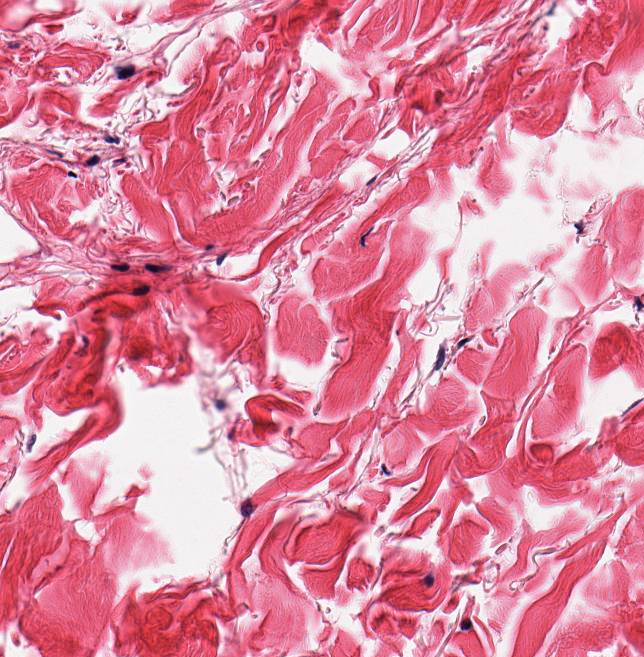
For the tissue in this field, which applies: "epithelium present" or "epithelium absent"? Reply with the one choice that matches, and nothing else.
Epithelium absent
